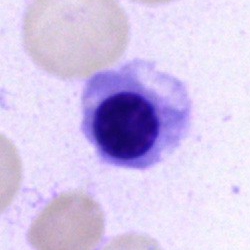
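Erythroblast at the middle of a stained bone marrow smear, its outline irregular and somewhat angular rather than smoothly round. Chromatin is dense, staining very dark purple. Its pale lilac-blue cytoplasm, without distinct granules, forms a rim wider on the right than the left.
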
